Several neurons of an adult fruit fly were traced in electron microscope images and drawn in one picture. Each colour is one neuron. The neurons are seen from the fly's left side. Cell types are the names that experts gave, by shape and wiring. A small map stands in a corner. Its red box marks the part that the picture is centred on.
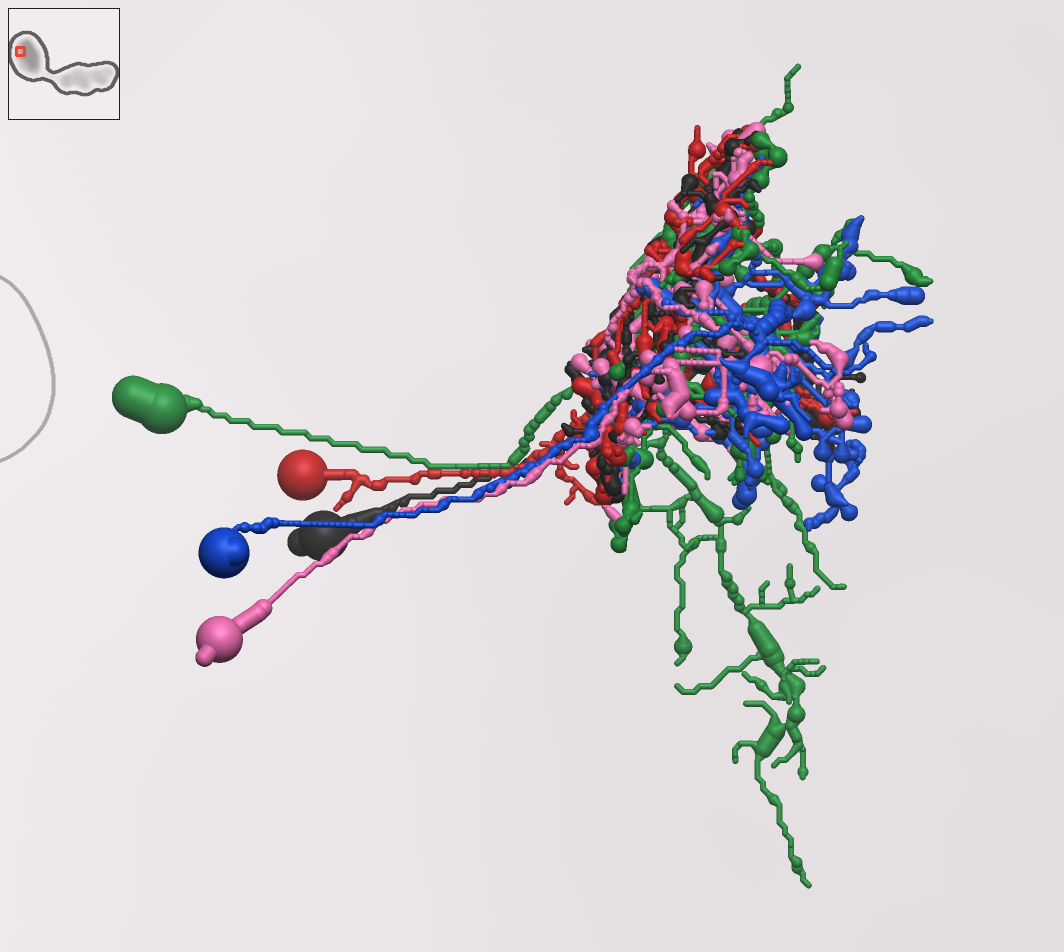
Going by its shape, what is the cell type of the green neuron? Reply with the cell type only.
ER3a_c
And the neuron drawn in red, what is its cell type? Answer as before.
ER3a_b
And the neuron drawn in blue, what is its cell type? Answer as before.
ER3m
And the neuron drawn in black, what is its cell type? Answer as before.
ER3a_d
